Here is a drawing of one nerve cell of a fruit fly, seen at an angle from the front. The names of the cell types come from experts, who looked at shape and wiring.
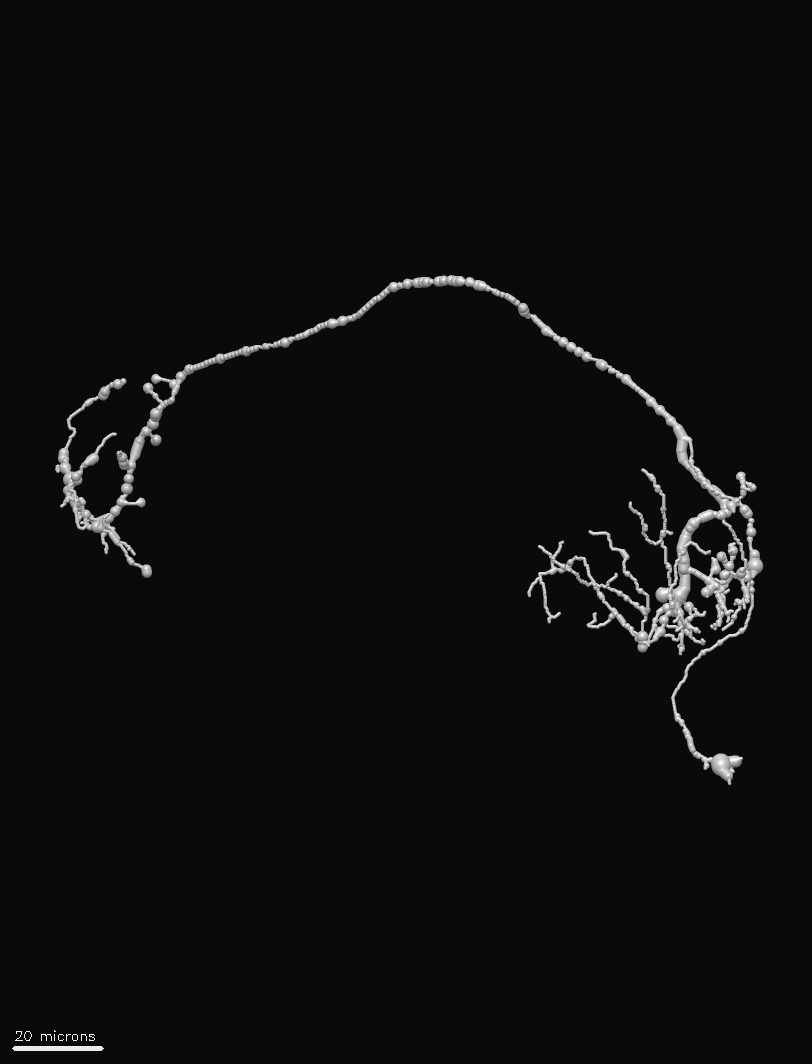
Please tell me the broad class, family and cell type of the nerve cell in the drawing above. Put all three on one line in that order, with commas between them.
central-brain intrinsic neuron, hemilineage ALv2, CB4083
